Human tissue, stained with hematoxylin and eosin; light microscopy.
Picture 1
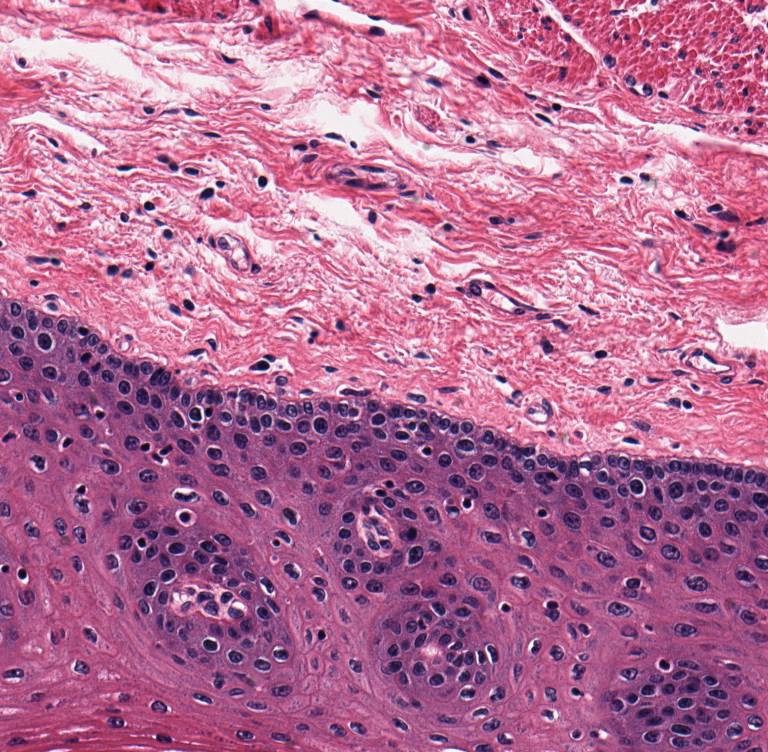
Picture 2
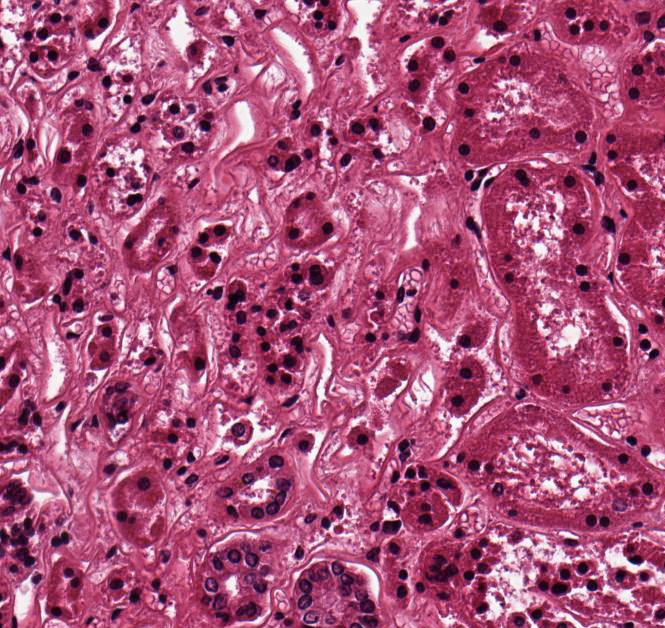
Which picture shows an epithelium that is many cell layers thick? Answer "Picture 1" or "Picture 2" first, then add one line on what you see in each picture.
Picture 1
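What picture 1 shows: Stratified squamous epithelium fills the lower half of the field, with connective tissue above it.
What picture 2 shows: The tubules are lined by a single layer of cuboidal cells with granular pink cytoplasm.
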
